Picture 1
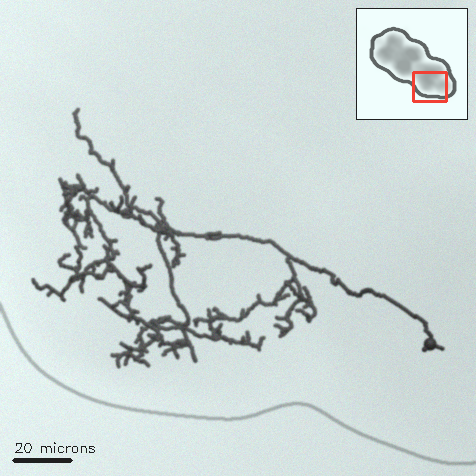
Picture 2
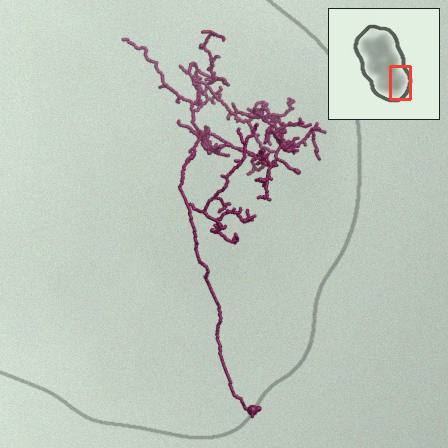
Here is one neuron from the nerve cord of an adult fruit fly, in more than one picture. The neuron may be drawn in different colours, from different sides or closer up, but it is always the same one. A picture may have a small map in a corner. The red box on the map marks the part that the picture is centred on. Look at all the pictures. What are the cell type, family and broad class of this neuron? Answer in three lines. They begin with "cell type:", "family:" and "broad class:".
cell type: IN21A066
family: hemilineage 21A
broad class: nerve-cord intrinsic neuron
